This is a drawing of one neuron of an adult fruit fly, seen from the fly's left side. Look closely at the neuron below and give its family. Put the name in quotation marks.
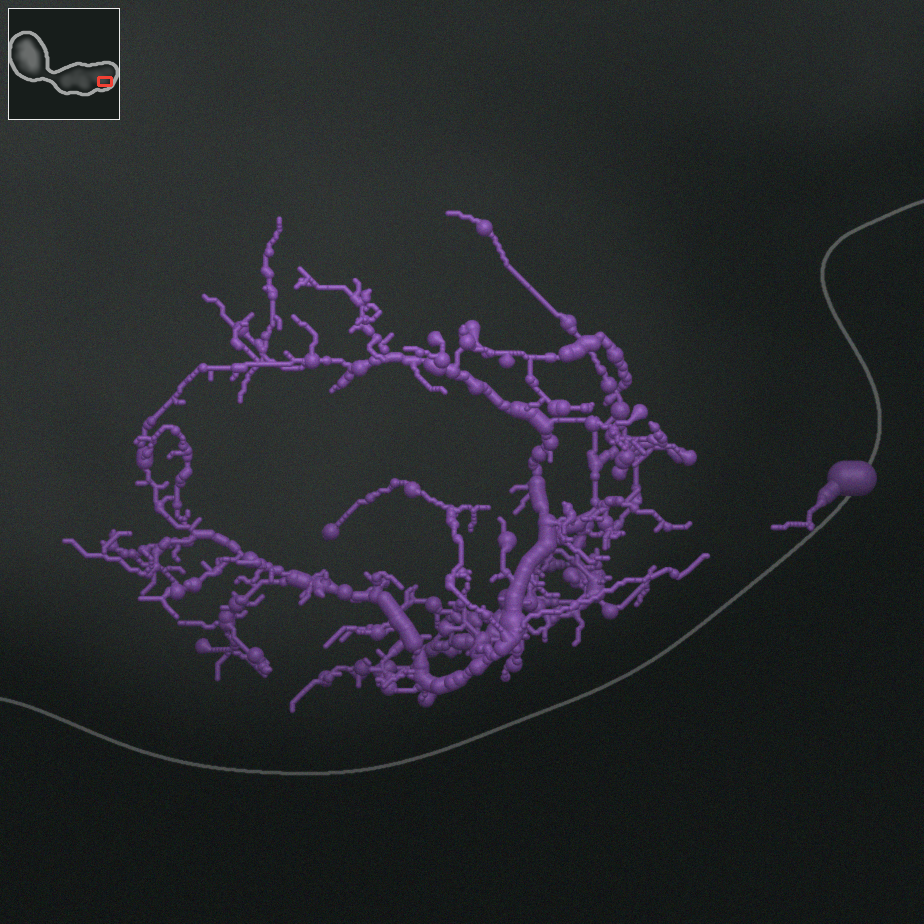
"hemilineage 01B"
